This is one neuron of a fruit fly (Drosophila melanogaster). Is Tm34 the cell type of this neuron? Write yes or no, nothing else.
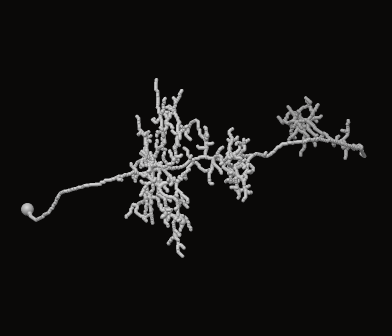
no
